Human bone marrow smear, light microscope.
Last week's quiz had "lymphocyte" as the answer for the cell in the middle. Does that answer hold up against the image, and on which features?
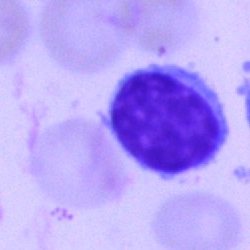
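Yes, lymphocyte is the right name here, and blast fits less well.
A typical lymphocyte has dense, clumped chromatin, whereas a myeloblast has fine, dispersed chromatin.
This chromatin is dark purple and blotchy, with scattered paler patches, not the fine, dispersed pattern of a blast.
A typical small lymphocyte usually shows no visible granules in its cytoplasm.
None are seen in this cell either. The outline is round to slightly oval, and the edge is slightly bumpy, with small knob-like projections. Pale, non-nucleated round cells lie around it.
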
